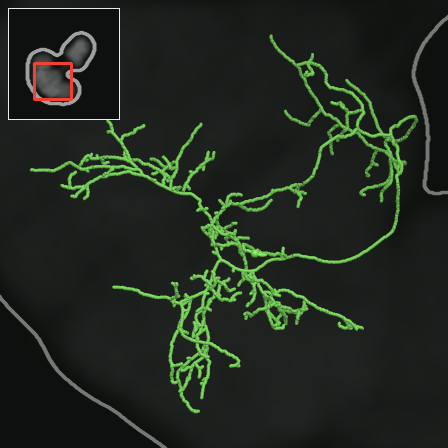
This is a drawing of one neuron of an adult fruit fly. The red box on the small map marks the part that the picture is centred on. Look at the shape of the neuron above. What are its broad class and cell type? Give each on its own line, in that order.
central-brain intrinsic neuron
ICL002m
